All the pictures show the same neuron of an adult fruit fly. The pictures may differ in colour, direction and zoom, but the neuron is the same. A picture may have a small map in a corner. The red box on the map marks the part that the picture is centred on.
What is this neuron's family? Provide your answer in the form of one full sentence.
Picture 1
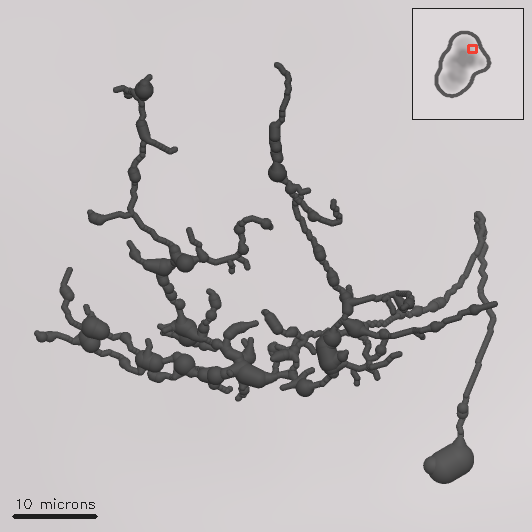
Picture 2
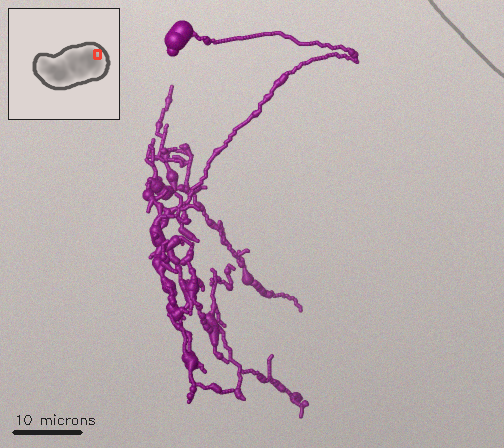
The neuron is filed under family Dm.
